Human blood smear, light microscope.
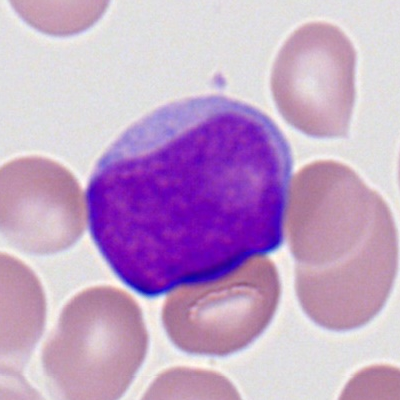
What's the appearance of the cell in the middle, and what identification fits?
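The nucleus fills most of the cell, leaving pale blue cytoplasm as a thin crescent that is widest along the top. The cell outline is smooth, with no surface projections. This cell is a myeloblast.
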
